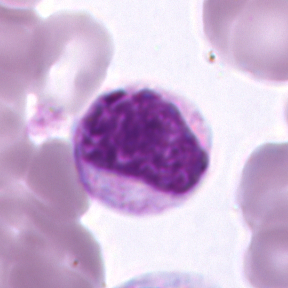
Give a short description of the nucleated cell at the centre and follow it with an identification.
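Quick look: the nucleus sits off-centre toward the top of the cell. Its chromatin is dark purple and coarsely clumped, with paler streaks between the clumps. No nucleoli show in it, and there are no vacuoles in the cytoplasm. It's a metamyelocyte.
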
